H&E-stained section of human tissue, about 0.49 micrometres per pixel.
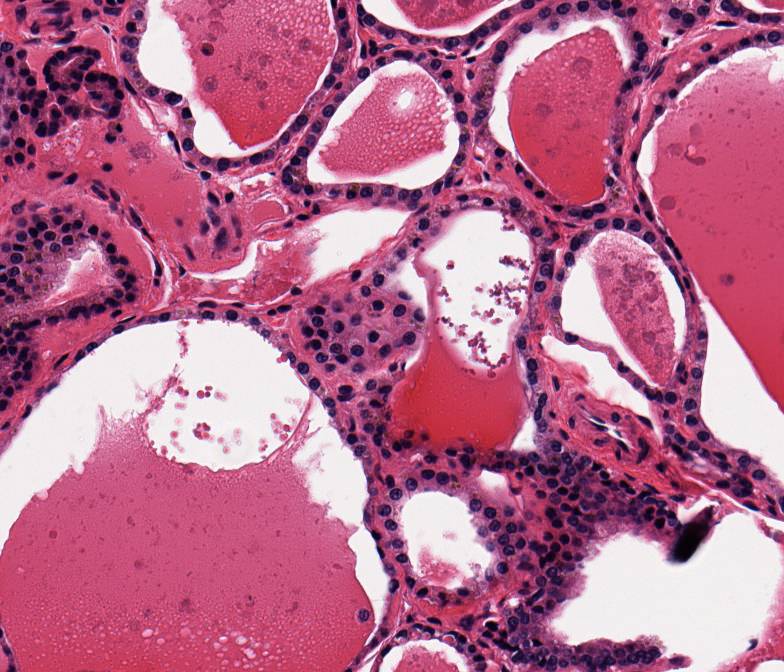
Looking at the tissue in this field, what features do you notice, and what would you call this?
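Closely packed rounded follicles of widely varying size fill the field; the largest lie at the lower left and along the right edge. Most follicle lumina contain homogeneous pink material. A single layer of flattened to low cuboidal cells lines each follicle, with small, round, dark, evenly spaced nuclei. The tissue is thyroid.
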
